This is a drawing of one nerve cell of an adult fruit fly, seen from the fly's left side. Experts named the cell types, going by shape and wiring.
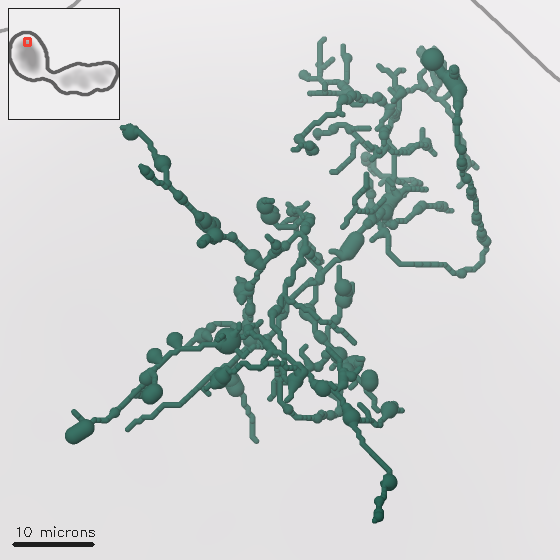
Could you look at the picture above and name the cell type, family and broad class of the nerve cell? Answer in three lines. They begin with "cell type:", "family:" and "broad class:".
cell type: CB2814
family: hemilineage SLPpm2
broad class: central-brain intrinsic neuron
